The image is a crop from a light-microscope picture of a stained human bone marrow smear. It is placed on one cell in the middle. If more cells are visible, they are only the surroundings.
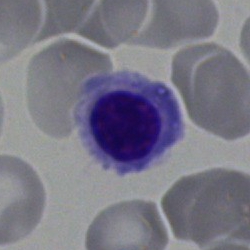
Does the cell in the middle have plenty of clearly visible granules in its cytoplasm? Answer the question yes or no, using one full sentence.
No, the cytoplasm of this cell holds no visible granules.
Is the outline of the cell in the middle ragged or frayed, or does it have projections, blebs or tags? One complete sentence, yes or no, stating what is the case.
Yes, it is a rough outline that this cell has.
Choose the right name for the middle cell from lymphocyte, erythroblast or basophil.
erythroblast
